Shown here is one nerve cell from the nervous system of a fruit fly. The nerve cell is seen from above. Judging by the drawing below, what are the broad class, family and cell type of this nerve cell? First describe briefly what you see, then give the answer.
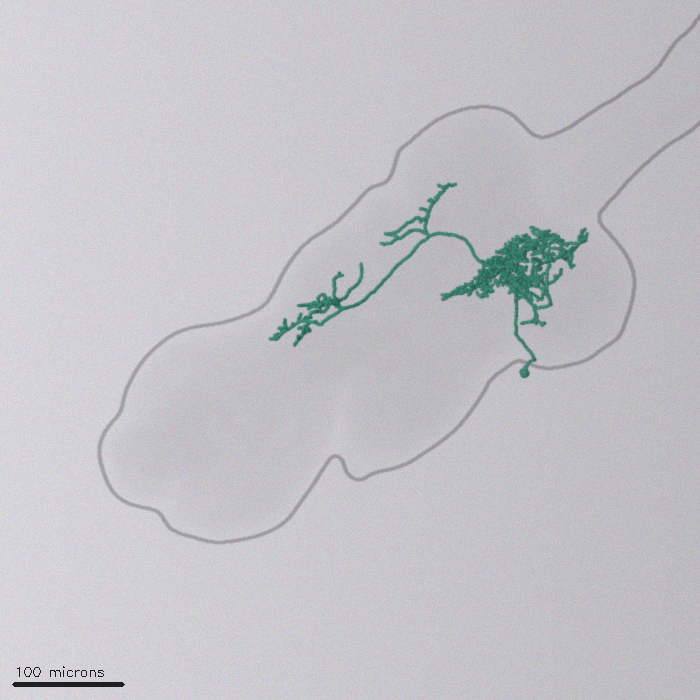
It lies in the nerve cord. The cell body can be seen on the right of the picture. From left to right in the picture it spans about 300 microns. It is a nerve-cord intrinsic neuron. Its family is hemilineage 06A. It is of cell type IN06A004.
